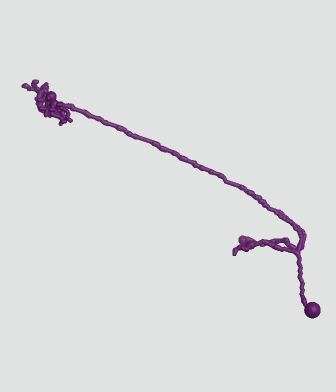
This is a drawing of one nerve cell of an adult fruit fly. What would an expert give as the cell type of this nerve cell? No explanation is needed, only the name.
T5b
